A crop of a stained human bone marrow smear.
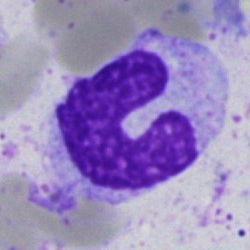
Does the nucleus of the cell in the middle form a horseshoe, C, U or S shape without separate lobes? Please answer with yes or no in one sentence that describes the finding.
Yes, the nucleus has been drawn out into a curved band lacking separate lobes.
